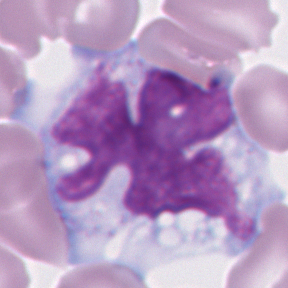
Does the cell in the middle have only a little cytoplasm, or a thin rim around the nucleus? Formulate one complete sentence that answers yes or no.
No, this cell has broad cytoplasm around its nucleus.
